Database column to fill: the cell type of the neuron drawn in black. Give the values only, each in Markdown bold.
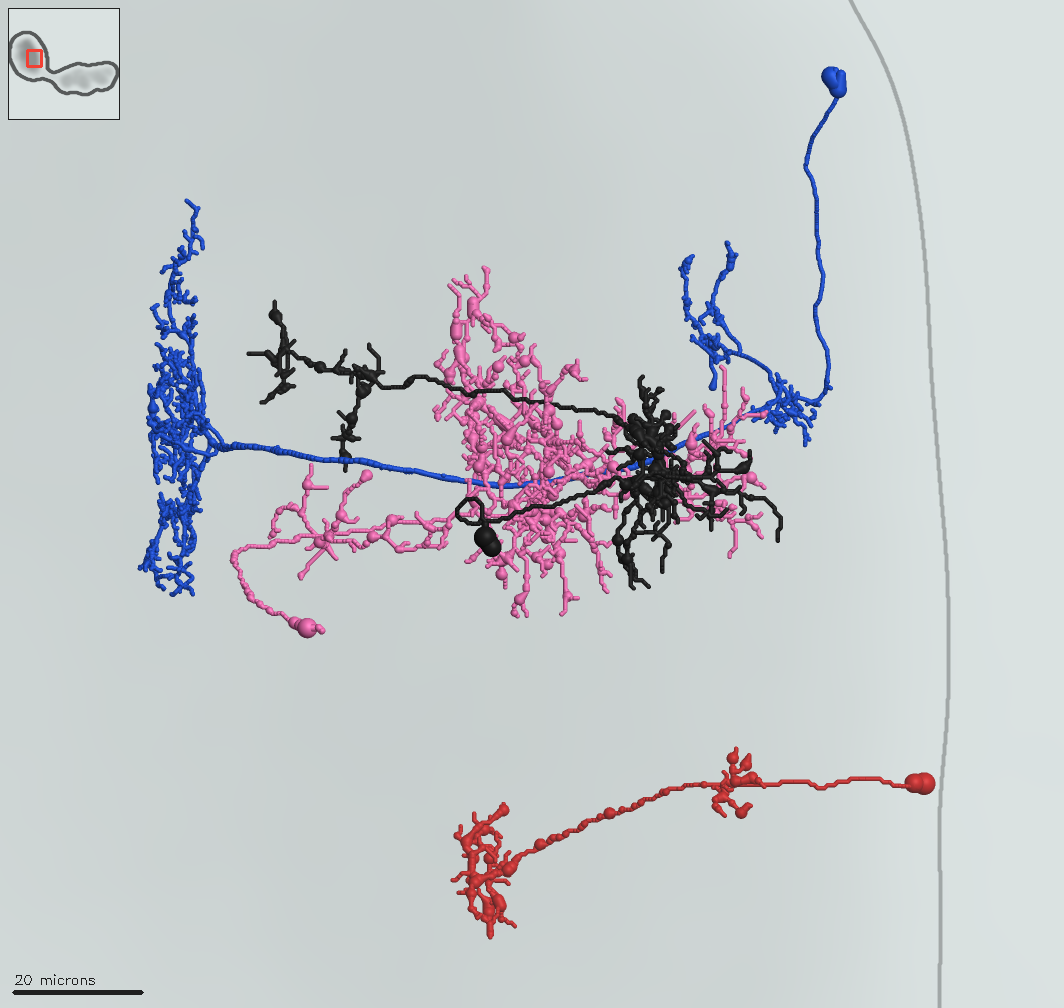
**TmY20**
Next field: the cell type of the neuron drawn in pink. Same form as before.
**TmY15**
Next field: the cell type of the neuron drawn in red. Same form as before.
**T4a**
